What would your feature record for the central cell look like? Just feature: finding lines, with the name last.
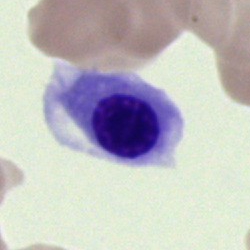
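Outline: irregular and angular, with a pointed corner at the lower right
Chromatin: dark purple, densely clumped
Nucleoli: none to be seen in the nucleus
Cytoplasm: a paler, nearly clear zone just left of the nucleus
Name: erythroblast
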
